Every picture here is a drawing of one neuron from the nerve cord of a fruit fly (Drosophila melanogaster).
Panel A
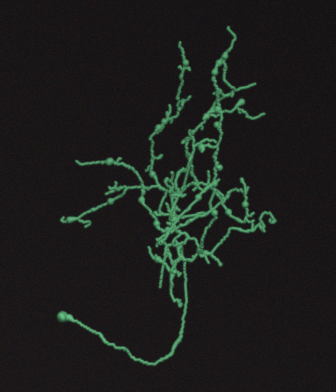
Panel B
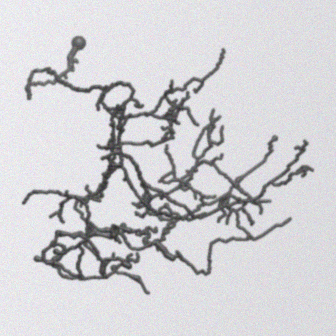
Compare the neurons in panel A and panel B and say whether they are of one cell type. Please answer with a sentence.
They are of the same cell type.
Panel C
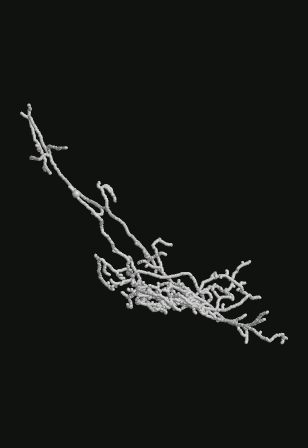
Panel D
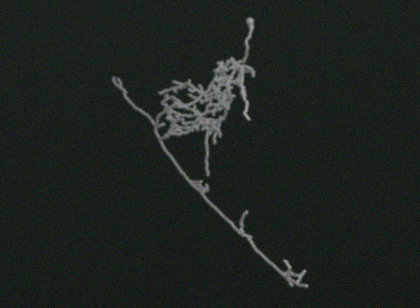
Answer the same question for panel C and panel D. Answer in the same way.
They are of the same cell type.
